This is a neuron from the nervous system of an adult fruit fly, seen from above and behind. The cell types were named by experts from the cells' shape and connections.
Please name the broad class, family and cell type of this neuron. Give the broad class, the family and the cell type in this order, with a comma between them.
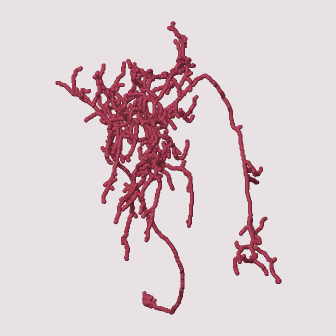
nerve-cord intrinsic neuron, hemilineage 06A, IN06A013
